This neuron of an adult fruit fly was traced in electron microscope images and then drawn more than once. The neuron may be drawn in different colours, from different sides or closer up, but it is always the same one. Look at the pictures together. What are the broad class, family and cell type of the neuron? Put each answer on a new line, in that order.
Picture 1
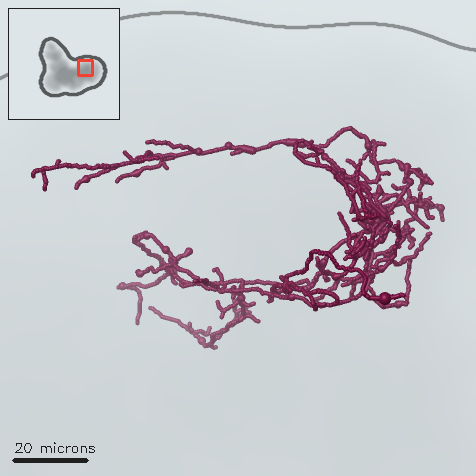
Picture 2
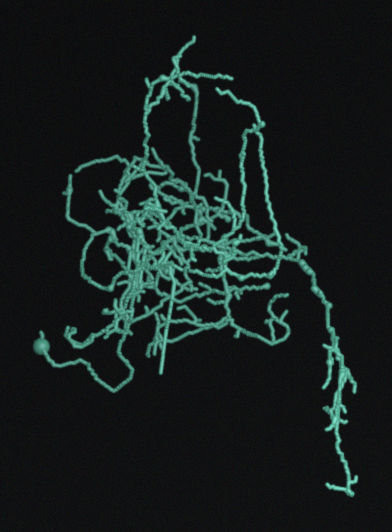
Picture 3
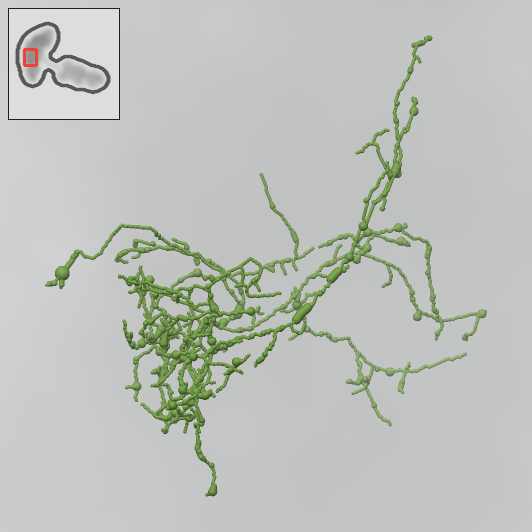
central-brain intrinsic neuron
hemilineage SLPad1_anterior
SLP122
